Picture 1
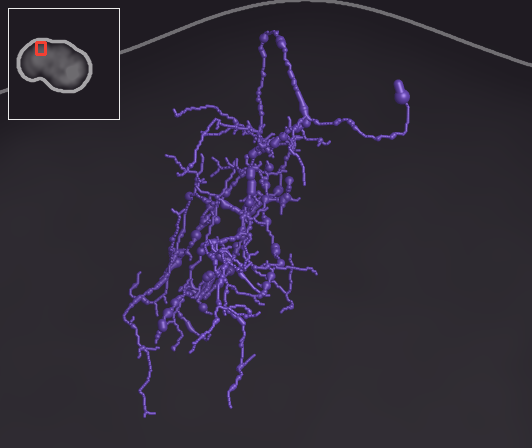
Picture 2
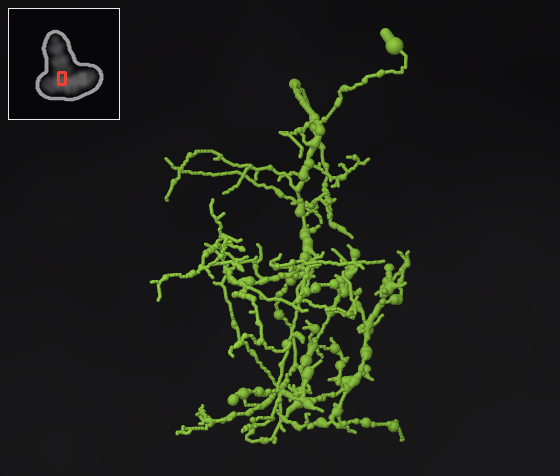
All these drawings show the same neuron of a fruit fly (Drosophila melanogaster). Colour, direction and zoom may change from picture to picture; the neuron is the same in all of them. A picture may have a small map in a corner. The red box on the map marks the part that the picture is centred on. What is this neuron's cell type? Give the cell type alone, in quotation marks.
"SLP286"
